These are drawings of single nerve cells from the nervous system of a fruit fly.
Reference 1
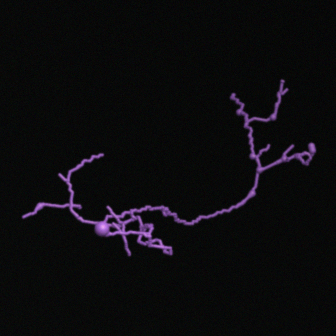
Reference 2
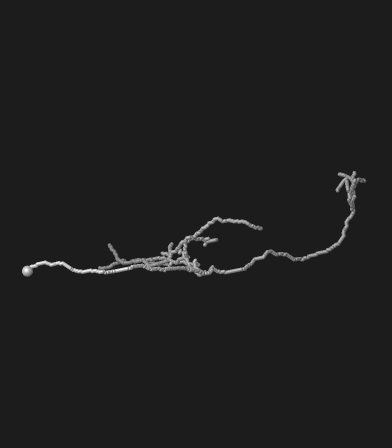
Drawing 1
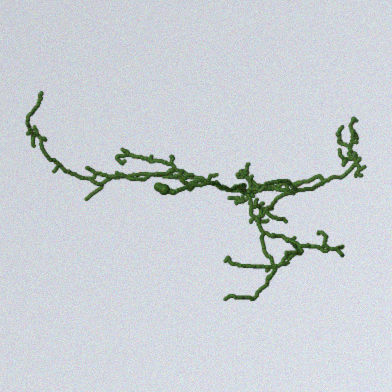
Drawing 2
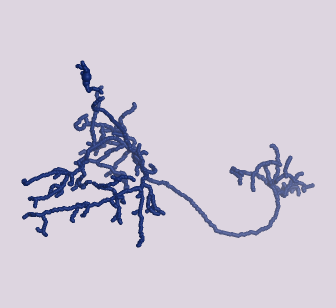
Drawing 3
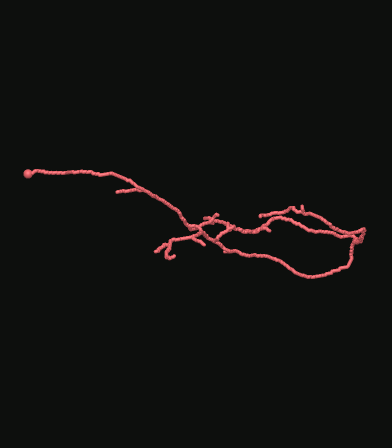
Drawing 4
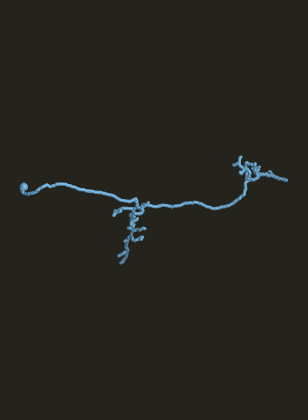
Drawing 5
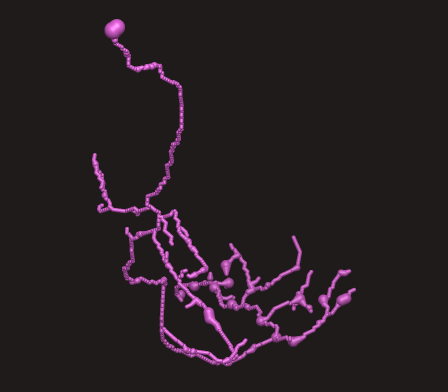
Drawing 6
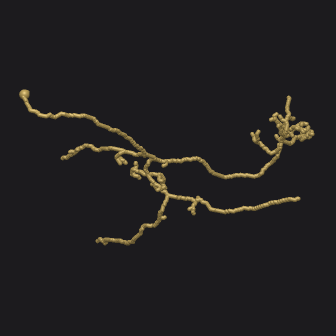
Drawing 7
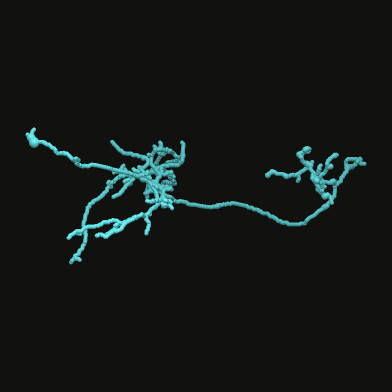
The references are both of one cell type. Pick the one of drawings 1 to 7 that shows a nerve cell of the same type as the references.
Drawing 4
